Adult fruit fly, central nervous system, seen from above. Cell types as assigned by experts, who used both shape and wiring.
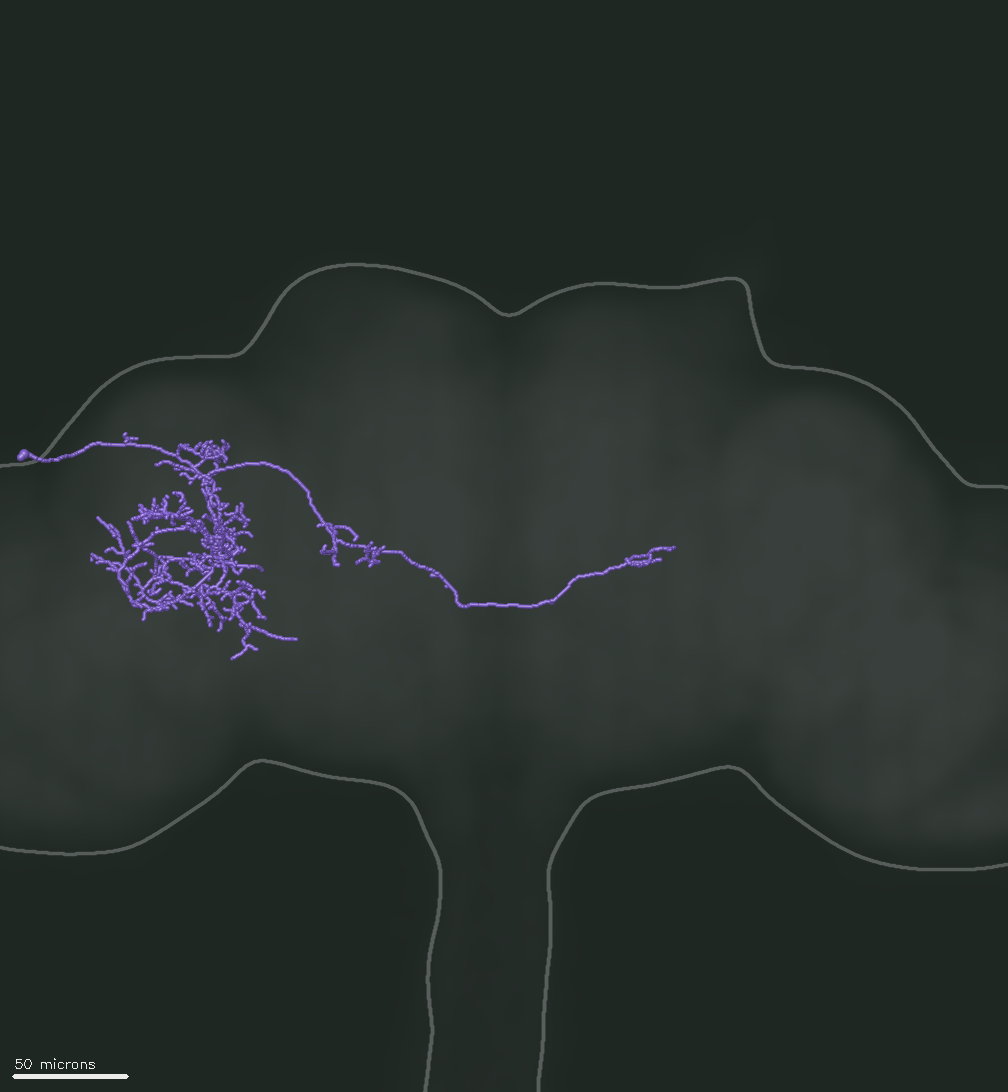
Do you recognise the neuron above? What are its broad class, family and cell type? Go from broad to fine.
central-brain intrinsic neuron; hemilineage VLPl2_medial; AVLP189_a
